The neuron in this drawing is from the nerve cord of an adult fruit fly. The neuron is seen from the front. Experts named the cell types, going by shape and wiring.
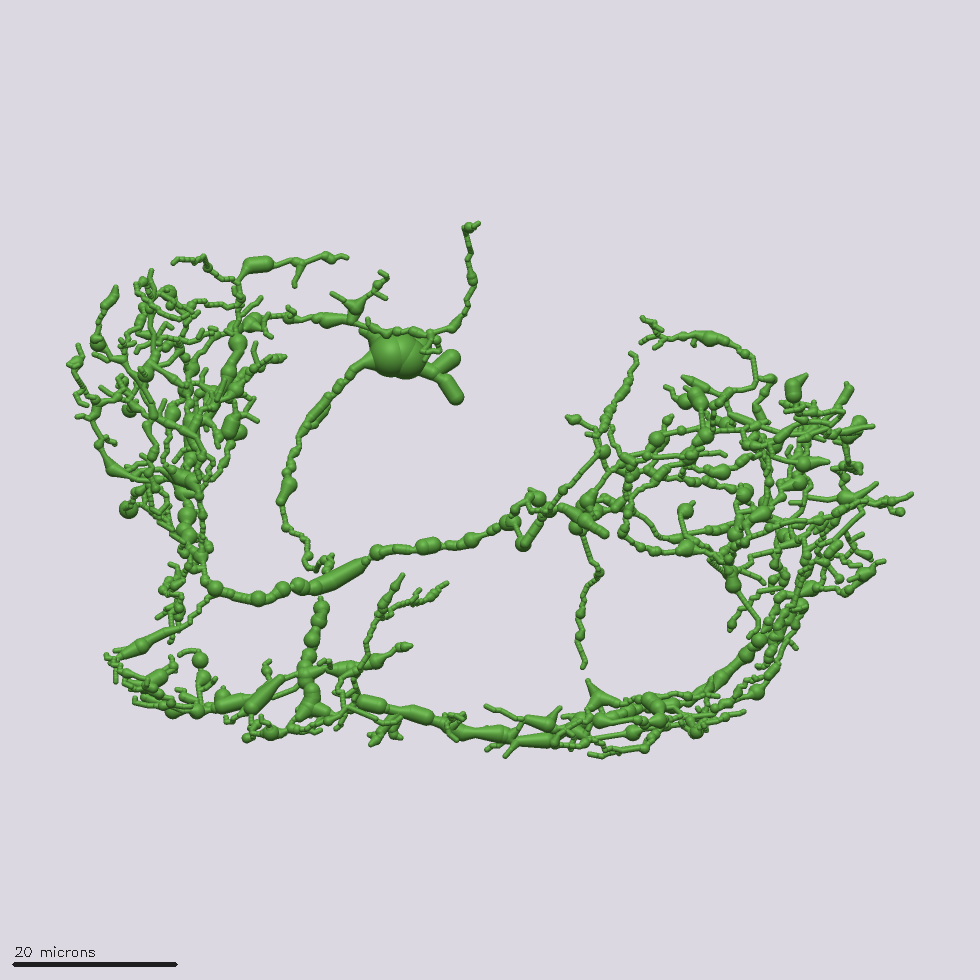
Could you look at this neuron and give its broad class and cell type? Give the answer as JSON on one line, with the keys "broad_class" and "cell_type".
{"broad_class": "nerve-cord intrinsic neuron", "cell_type": "INXXX285"}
